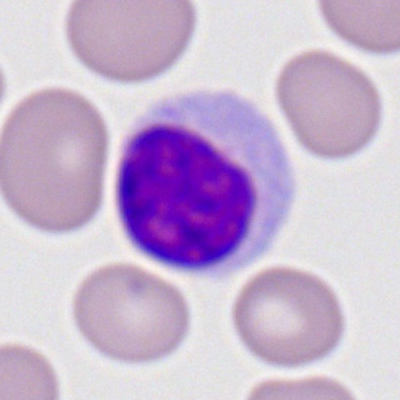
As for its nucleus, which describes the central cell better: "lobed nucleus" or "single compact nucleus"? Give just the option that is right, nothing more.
Single compact nucleus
